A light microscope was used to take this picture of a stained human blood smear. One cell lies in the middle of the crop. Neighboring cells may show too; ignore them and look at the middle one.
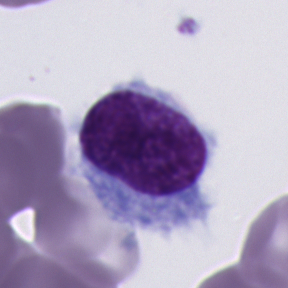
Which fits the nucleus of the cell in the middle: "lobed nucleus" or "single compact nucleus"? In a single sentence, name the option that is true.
What the cell contains is a single compact round, oval or kidney-shaped nucleus.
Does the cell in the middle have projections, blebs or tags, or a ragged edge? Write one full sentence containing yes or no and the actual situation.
Yes, a rough outline, ragged or with projections, blebs or tags, belongs to this cell.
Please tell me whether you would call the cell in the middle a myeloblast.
no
